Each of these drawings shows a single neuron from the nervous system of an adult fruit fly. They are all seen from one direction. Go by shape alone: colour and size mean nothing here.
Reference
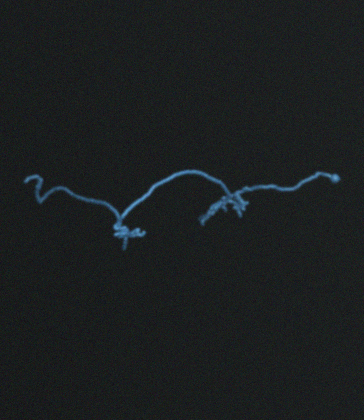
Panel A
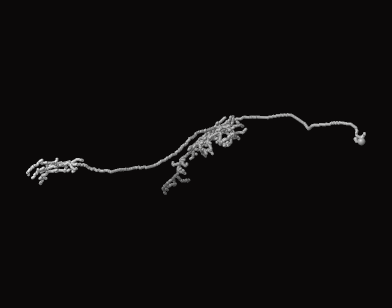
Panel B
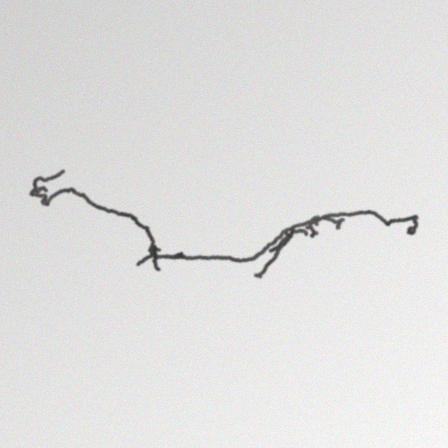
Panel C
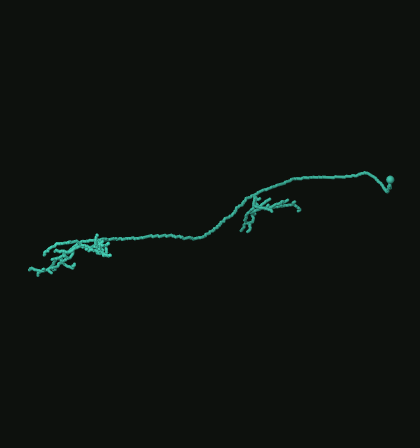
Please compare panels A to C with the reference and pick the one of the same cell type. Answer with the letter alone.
B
